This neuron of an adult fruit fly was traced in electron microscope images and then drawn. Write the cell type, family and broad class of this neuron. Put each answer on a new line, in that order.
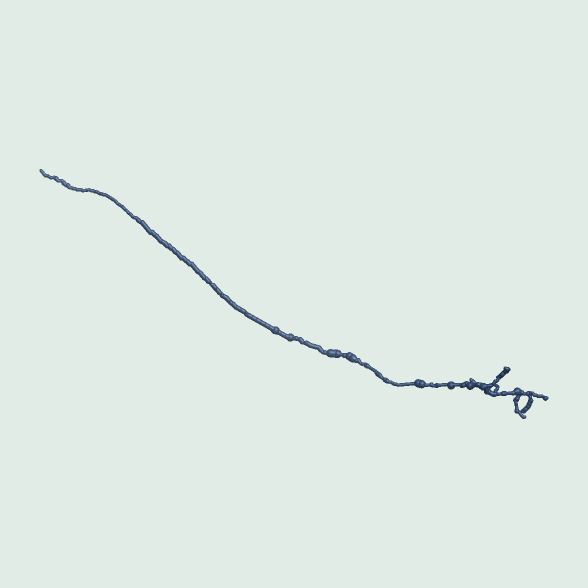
WG1
class gustatory
sensory neuron entering the nerve cord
